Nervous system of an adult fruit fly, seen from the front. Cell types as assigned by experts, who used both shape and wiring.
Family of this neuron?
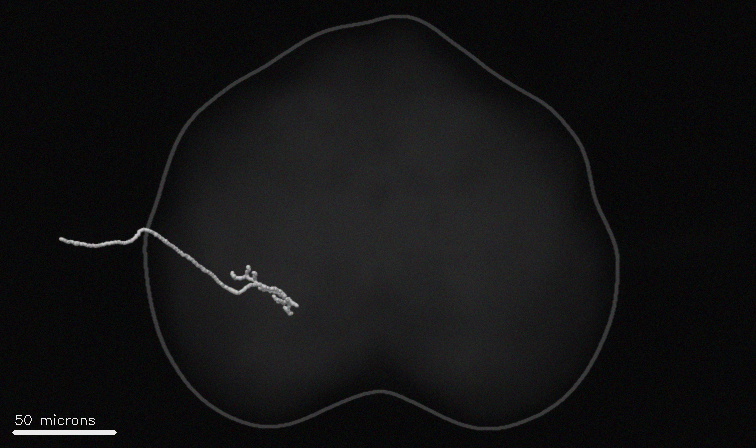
class mechanosensory tactile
